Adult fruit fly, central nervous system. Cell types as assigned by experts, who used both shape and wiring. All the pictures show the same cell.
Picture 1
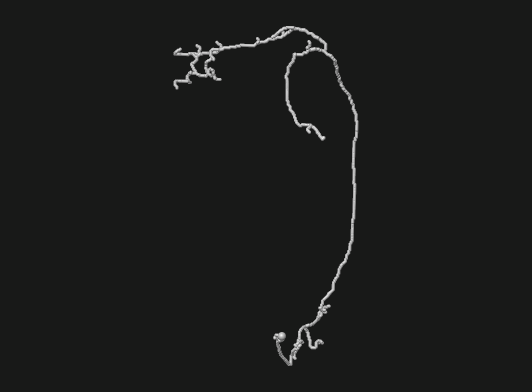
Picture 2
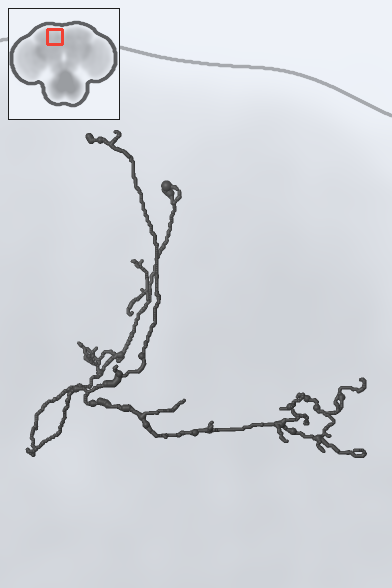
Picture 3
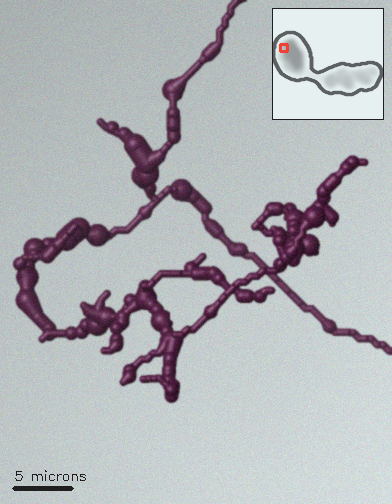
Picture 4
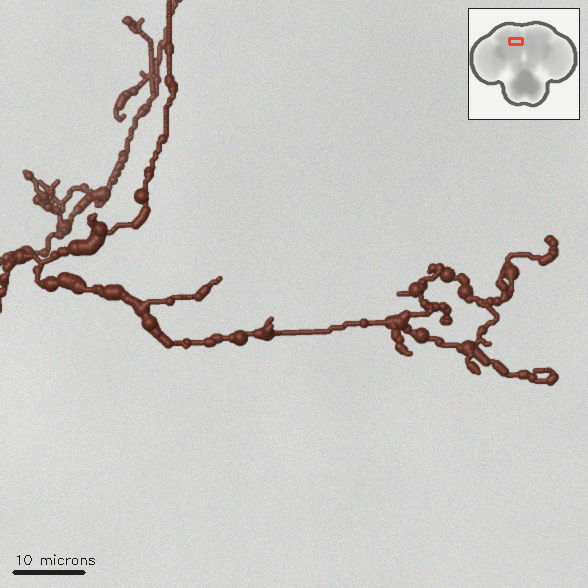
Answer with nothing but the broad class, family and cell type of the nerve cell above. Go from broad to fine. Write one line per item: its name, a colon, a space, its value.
broad class: central-brain intrinsic neuron
family: class Kenyon Cell
cell type: KCa'b'-ap1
